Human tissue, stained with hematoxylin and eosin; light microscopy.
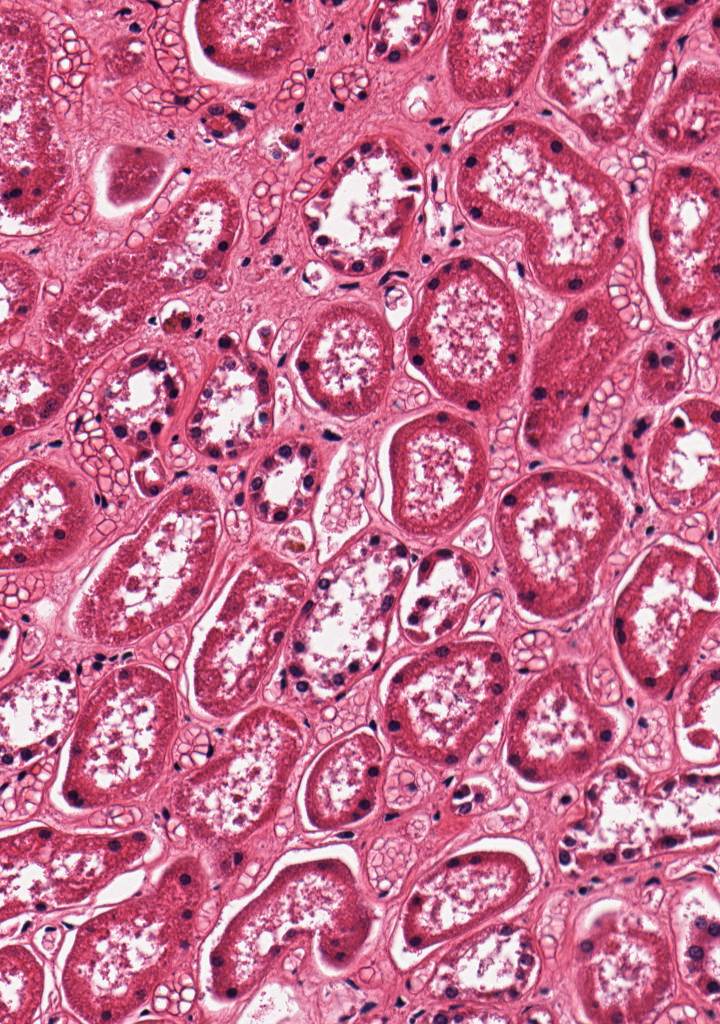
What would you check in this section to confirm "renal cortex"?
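This section is renal cortex.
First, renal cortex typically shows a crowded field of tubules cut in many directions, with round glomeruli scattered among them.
Here closely packed tubules, in round, oval and curved profiles, fill the whole field, which matches.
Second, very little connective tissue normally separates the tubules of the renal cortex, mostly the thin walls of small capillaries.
The close packing here agrees. Third, the larger tubules have a single layer of cuboidal to low columnar cells with deeply eosinophilic, granular cytoplasm and round, dark nuclei near the base, well spaced. Between the larger tubules, small honeycomb-like clusters of clear polygonal spaces with thin pink walls lie throughout.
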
